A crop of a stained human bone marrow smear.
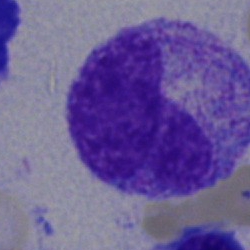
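Metamyelocyte, central cell, bone marrow smear. Nucleus fills most of the cell, indented upper right. Chromatin dark purple, dense, somewhat clumped. Cytoplasm a paler lilac area, mainly upper right, with fine purplish granules scattered through.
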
